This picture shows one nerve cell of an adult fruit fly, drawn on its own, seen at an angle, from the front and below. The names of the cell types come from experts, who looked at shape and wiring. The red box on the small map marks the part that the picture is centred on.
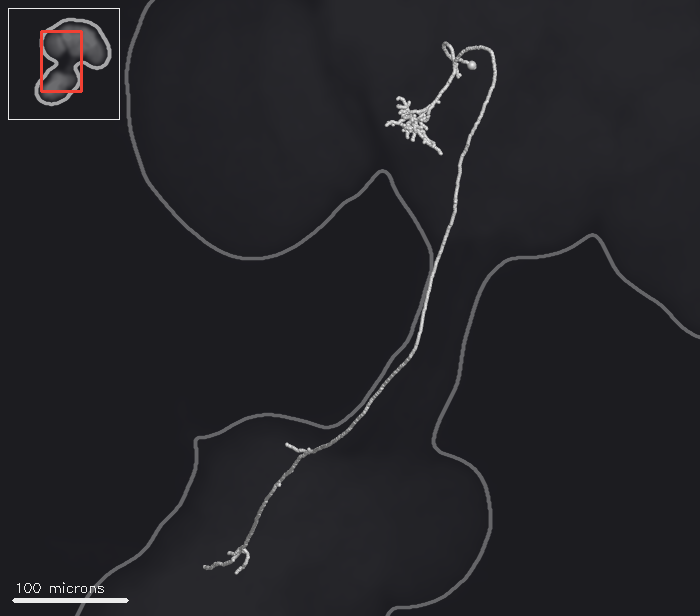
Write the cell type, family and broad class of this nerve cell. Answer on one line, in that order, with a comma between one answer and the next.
DNp17, hemilineage PSp2, descending neuron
